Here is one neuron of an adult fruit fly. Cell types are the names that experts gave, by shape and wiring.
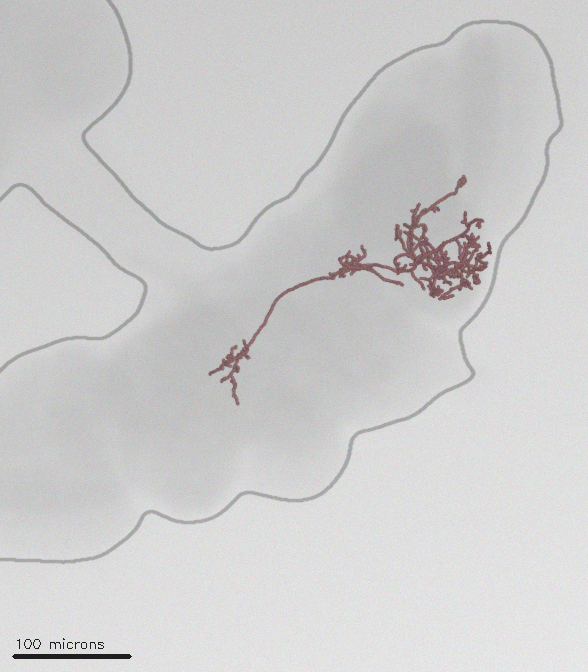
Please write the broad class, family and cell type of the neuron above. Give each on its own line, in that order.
central-brain intrinsic neuron
hemilineage LHl2_ventral
CB3439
